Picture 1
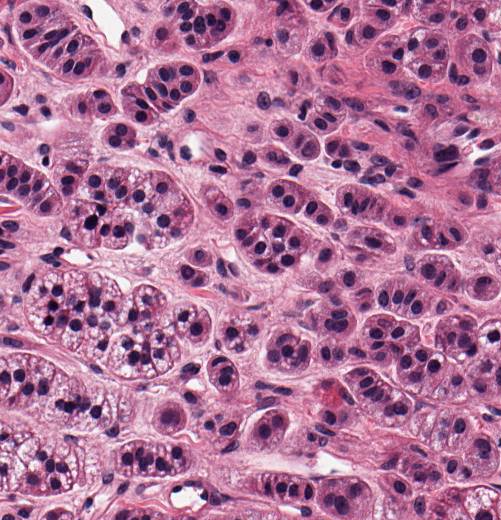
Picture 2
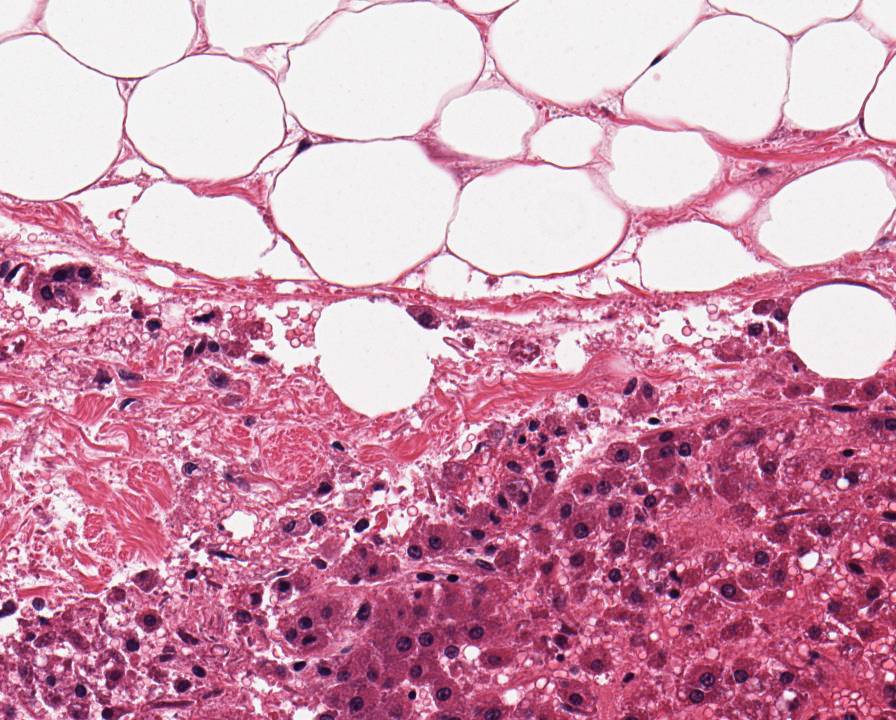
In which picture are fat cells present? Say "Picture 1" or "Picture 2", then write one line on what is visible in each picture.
Picture 2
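What picture 1 shows: No fat cells are present in the field.
What picture 2 shows: Fat fills the upper part of the field and a dense sheet of cells fills the lower part, with a thin band of loose connective tissue between them.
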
